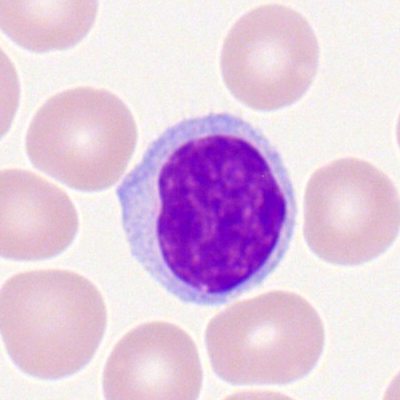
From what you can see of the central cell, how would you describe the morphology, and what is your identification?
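Edge: fine, short hair-like projections fringe the upper border. Nucleus: fills most of the cell, leaving a cytoplasmic rim that is widest on the left. Chromatin: dark purple and coarsely clumped, with lighter patches between the clumps. Cytoplasm: pale blue. Name: lymphocyte.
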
